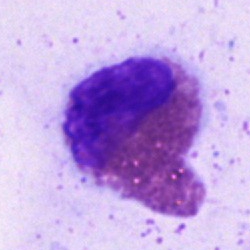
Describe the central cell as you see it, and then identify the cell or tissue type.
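Abundant pinkish-violet cytoplasm, filled with fine granules. A few tiny bright pale-pink dots scattered in its lower part. Nuclear chromatin dark purple, dense. This is an eosinophil.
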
